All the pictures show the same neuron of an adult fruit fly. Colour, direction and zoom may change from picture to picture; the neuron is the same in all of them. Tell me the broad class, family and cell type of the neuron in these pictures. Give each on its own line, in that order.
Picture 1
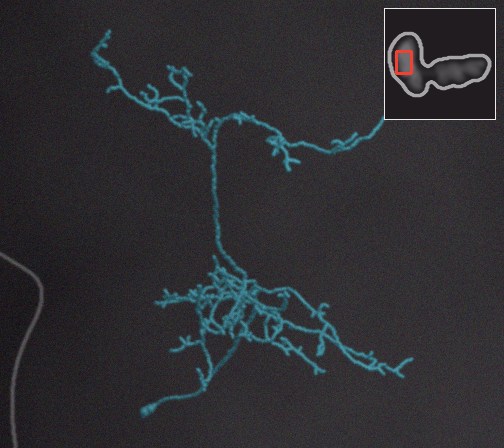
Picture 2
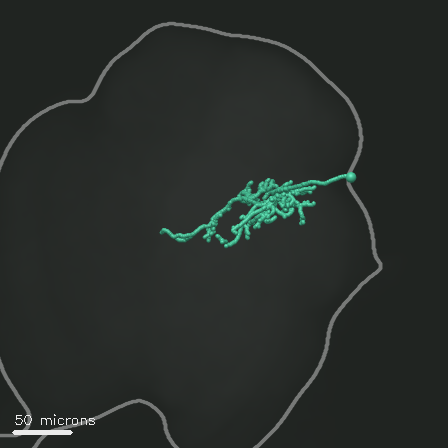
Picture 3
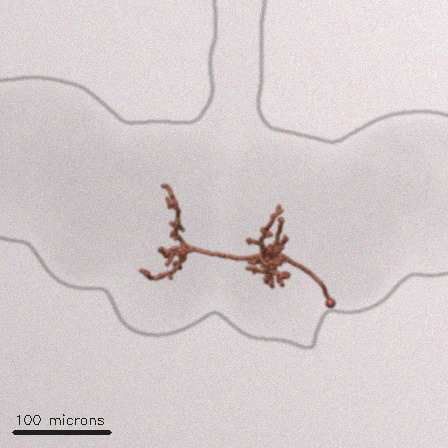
central-brain intrinsic neuron
hemilineage AOTUv3_ventral
CB3992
